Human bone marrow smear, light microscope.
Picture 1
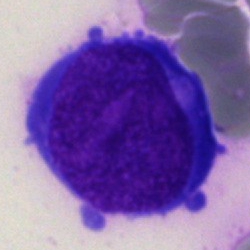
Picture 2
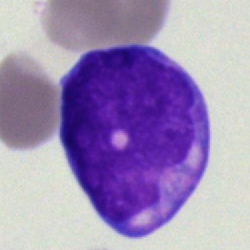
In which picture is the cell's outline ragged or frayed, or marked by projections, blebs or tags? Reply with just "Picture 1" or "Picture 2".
Picture 1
